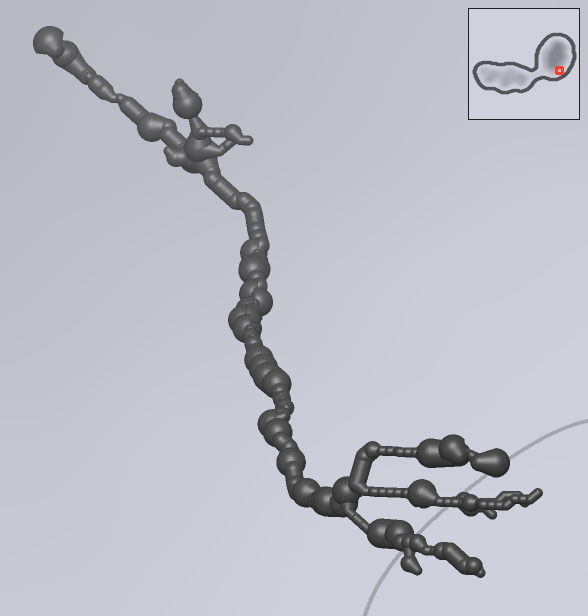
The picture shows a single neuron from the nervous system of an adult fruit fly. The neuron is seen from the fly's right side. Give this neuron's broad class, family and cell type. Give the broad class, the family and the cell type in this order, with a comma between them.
optic-lobe intrinsic neuron, L, L4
